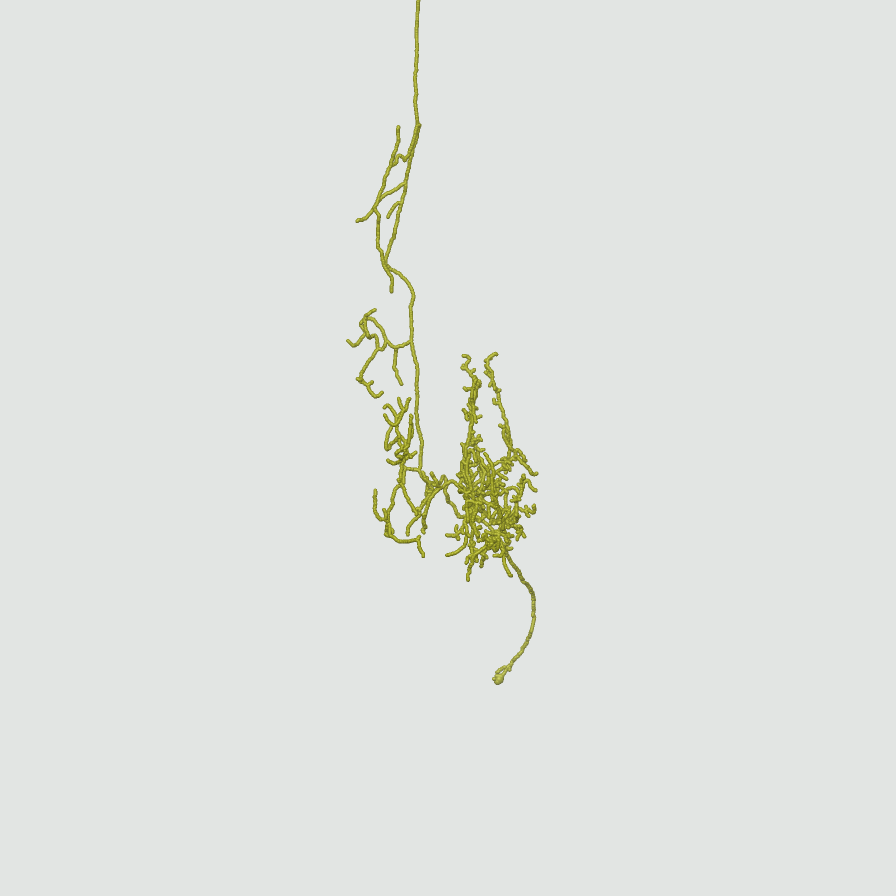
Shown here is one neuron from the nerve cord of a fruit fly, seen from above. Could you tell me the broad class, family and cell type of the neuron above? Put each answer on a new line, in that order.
ascending neuron
hemilineage 07B
AN07B032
